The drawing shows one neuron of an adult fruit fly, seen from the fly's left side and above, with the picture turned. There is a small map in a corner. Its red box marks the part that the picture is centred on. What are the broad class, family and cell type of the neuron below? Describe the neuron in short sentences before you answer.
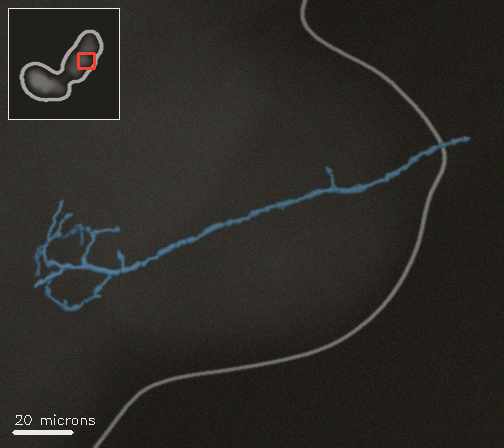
The drawing shows no cell body. By the scale bar it is about 150 microns wide in this view. This is a sensory neuron entering the nerve cord. The name of its family is class mechanosensory proprioceptive. Its cell type is SNpp40.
